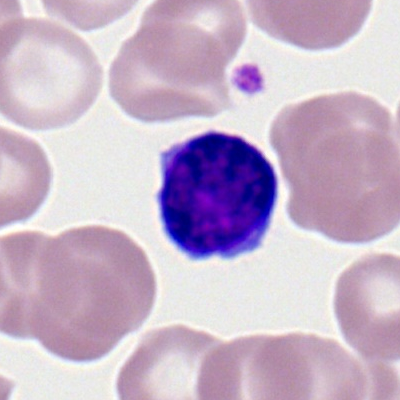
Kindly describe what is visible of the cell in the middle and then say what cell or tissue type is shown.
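Outline round. Chromatin dark purple, densely clumped. Cytoplasm a very thin pale blue rim at the cell edge. Cell: lymphocyte.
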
